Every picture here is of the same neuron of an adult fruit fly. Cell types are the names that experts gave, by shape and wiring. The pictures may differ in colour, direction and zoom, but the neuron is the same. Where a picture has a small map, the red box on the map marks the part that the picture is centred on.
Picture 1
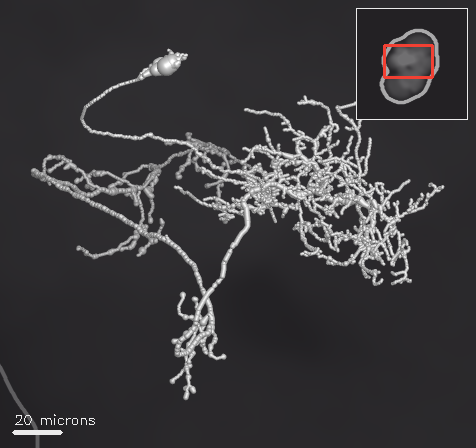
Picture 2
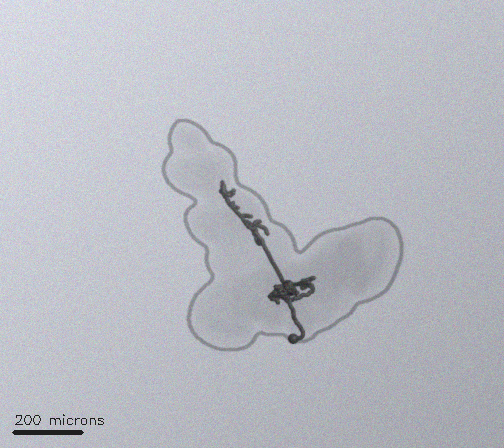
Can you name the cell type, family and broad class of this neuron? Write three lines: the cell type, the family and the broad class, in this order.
DNg71
hemilineage MD3
descending neuron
